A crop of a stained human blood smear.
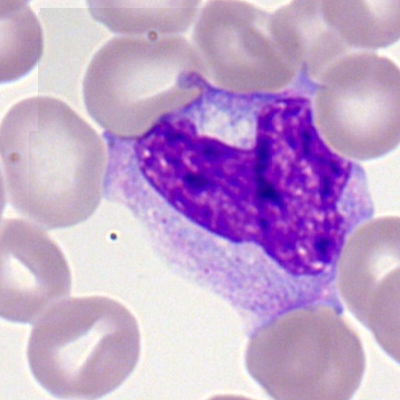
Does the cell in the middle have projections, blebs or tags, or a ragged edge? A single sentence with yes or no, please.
Yes, ragged or frayed parts, or projections, blebs or tags, are present on the cell's outline.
